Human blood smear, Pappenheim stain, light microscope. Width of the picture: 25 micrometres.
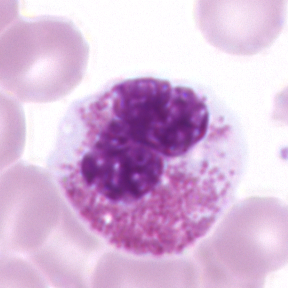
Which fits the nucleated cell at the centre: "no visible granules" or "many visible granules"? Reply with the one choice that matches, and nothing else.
Many visible granules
